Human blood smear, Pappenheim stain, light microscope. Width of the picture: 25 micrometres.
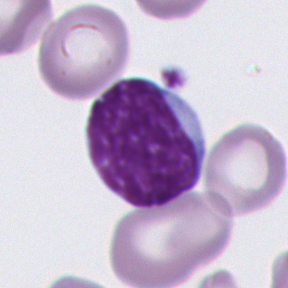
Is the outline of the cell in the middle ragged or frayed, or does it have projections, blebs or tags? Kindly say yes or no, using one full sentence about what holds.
No, by its outline the cell is smooth and even.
